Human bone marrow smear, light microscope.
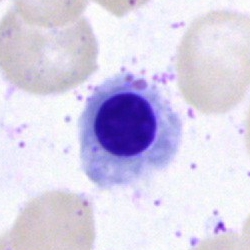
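Erythroblast, bone marrow smear. Taking the nucleus first, it sits toward the top of the cell and shows no nucleolus. Next, the cytoplasm is pale blue and forms a wider band below the nucleus. Finally, no distinct granules are seen in that cytoplasm.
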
